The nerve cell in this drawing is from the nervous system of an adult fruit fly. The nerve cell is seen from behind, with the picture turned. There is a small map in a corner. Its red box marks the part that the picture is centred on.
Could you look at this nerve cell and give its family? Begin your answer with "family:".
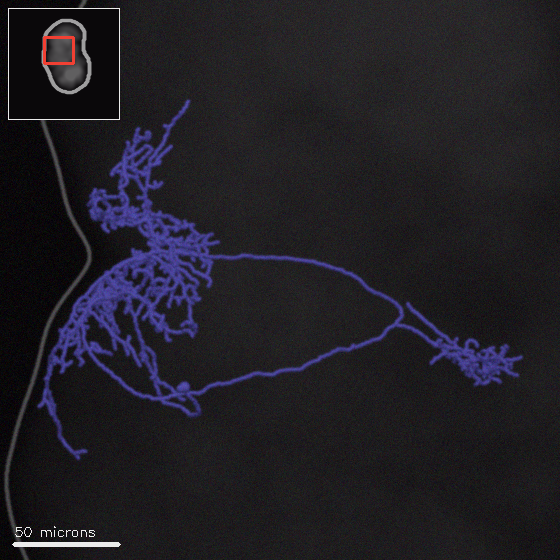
family: hemilineage DM2_central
